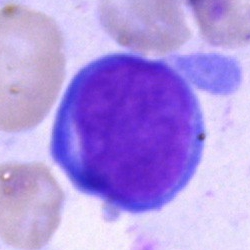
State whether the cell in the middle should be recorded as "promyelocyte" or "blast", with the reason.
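Blast is the name for this cell. Its cytoplasm forms only a thin, deep blue rim around the nucleus. On the left side, a pale crescent lies between the nucleus and the cytoplasm. A small, pale blue bleb protrudes from the lower edge of the cell.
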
